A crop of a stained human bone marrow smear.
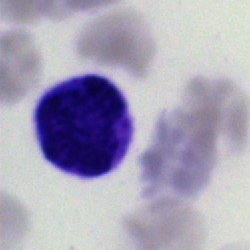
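Lymphocyte, the central cell in this stained bone marrow smear, checked feature by feature. First, the chromatin is dense and dark purple, with coarse clumping. Next, no nucleoli can be seen in the nucleus. Then the cytoplasm: at most a very thin, slightly paler violet rim, clearest on the right side. Finally, no cytoplasmic granules are visible.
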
